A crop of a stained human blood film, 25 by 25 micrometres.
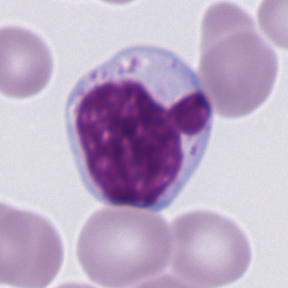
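Large granular lymphocyte, the cell in the middle of the smear. Take a moment with its outline, which is smooth and rounded. Look closely at the nucleus and you will find no nucleoli. The cytoplasm forms its widest band above the nucleus, and that upper part is where most of the few small purple granules lie scattered.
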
